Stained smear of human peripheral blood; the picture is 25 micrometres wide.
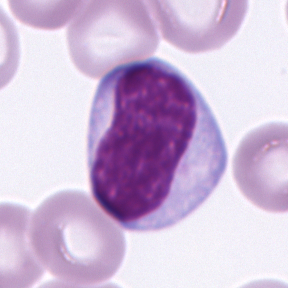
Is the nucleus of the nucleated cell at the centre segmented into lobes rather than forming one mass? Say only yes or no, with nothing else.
No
